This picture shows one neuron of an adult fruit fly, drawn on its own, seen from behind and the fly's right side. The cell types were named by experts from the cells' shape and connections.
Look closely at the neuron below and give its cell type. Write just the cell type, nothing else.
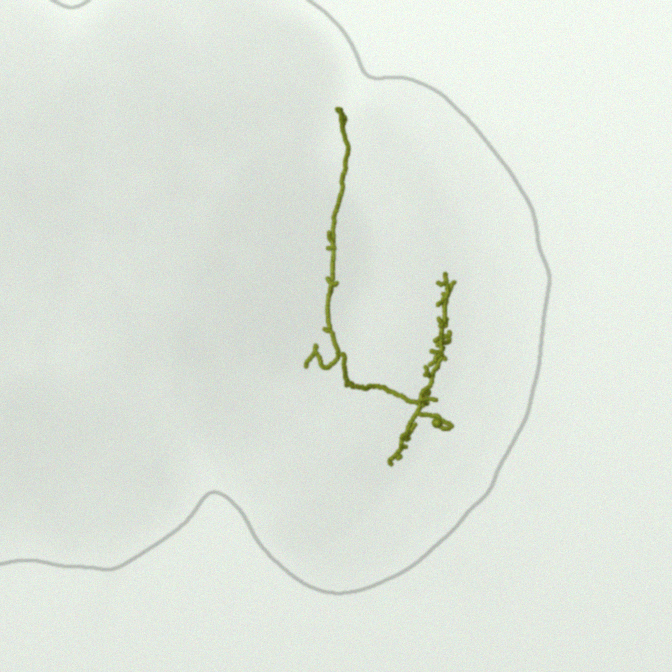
MeTu4f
